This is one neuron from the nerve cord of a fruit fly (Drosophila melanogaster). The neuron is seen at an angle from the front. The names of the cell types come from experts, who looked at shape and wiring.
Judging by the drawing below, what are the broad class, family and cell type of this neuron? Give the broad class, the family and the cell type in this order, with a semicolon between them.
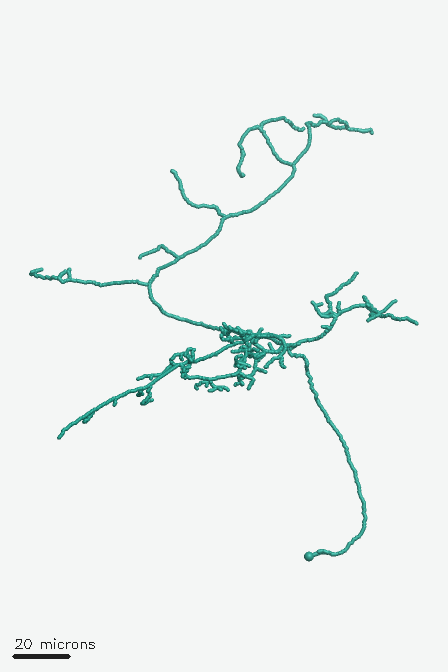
nerve-cord intrinsic neuron; hemilineage 07B; IN07B077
